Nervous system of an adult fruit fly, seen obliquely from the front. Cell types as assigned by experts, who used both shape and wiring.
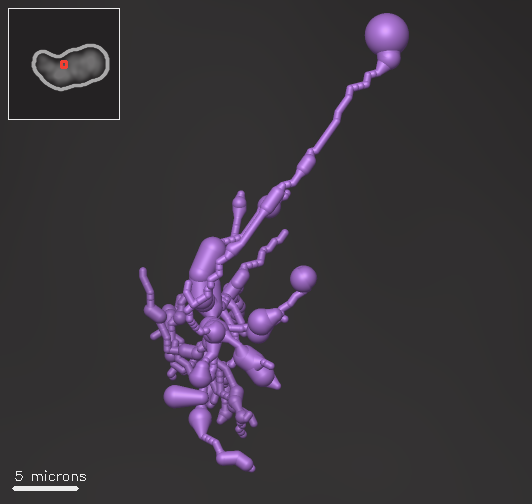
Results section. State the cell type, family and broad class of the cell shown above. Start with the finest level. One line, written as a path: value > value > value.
Mi13 > Mi > optic-lobe intrinsic neuron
